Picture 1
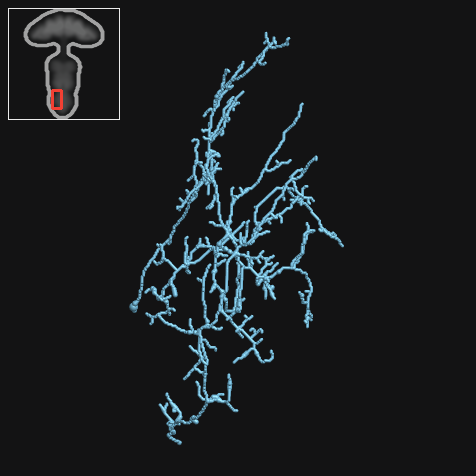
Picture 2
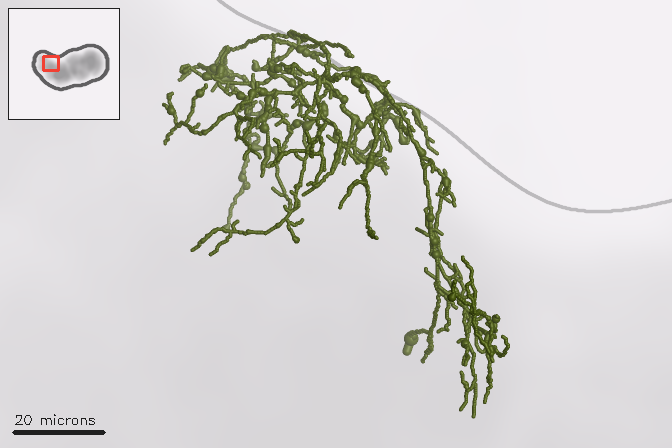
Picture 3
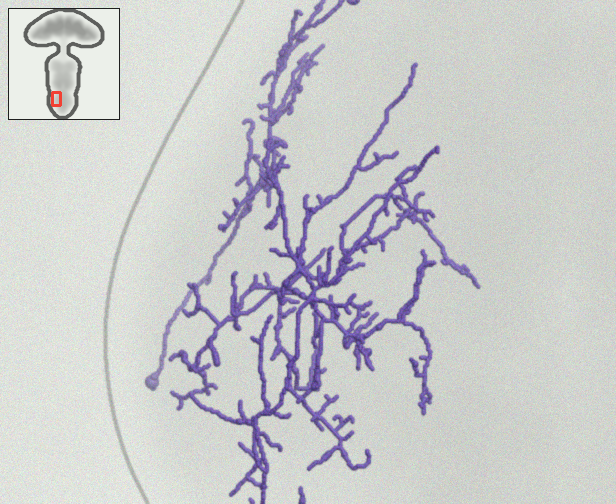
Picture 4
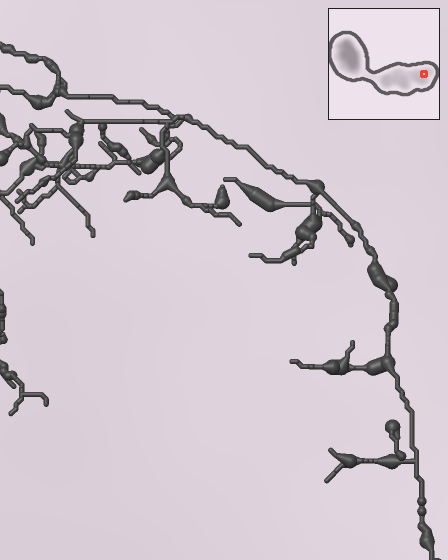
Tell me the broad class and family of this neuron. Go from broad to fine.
nerve-cord intrinsic neuron; hemilineage 08A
